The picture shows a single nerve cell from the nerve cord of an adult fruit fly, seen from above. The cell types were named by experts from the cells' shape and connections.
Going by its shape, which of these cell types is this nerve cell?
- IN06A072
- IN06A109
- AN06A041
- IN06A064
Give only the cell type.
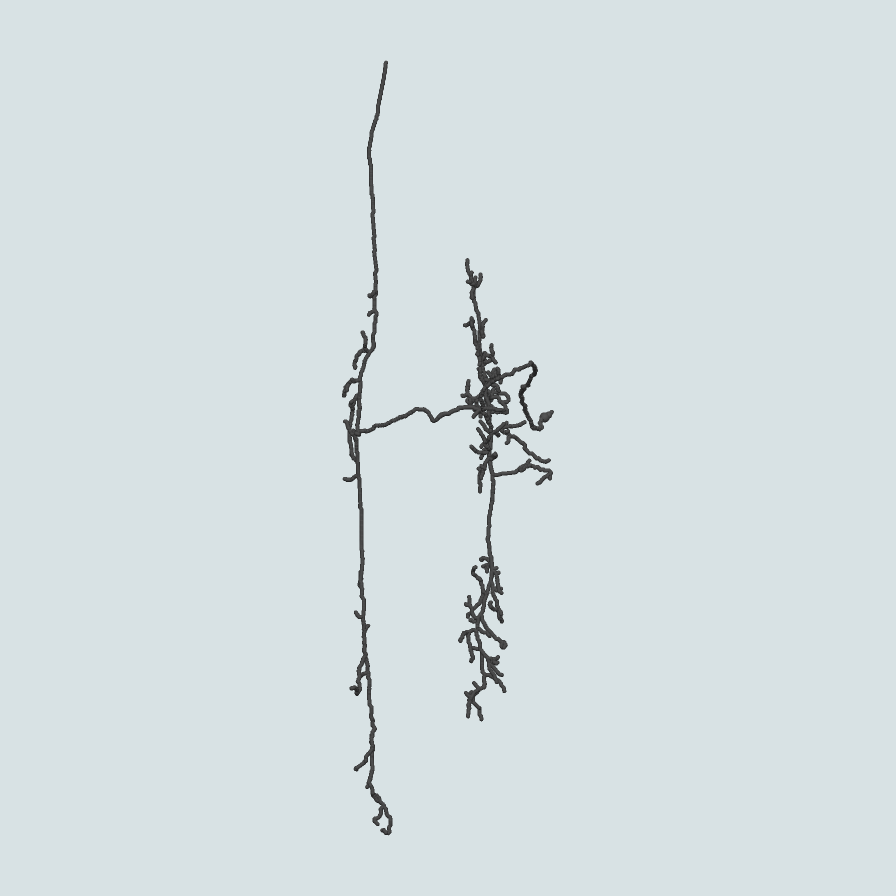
AN06A041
